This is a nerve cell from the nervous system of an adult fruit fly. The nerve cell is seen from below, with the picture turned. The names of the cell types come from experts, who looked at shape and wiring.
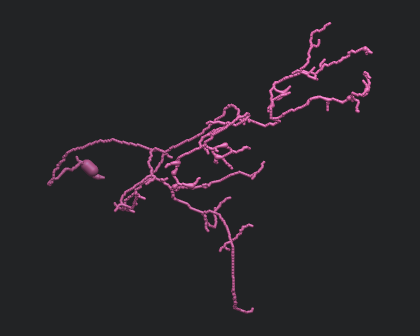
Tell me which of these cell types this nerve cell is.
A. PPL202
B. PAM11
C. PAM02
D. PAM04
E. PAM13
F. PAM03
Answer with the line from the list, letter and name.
F. PAM03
